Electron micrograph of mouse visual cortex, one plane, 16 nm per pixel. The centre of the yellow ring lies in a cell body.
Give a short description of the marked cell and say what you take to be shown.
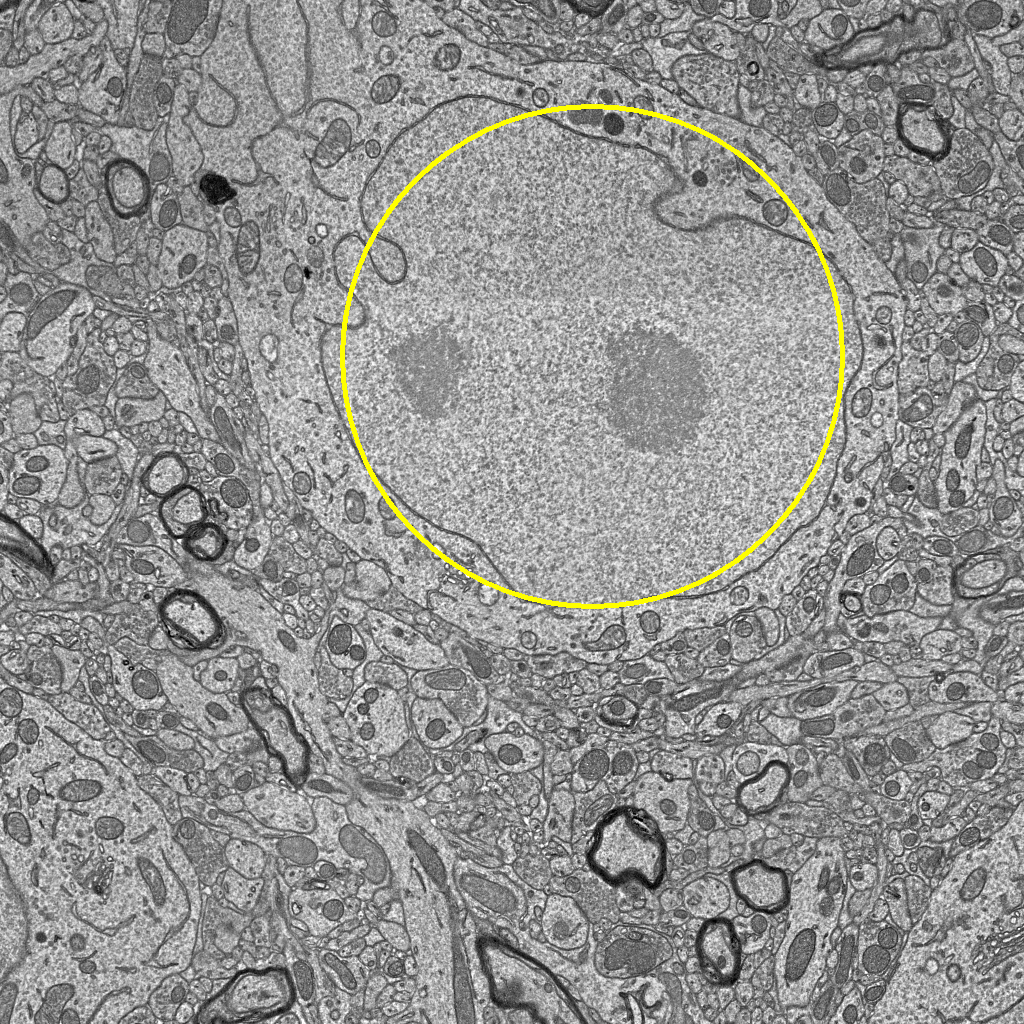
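Around the ring's centre lies a mitochondria-free pale region, its thin dark boundary close to the ring on most sides. The right-hand dark patch is the larger. A finger-like fold indents the upper-right outline, holding a small dark round body. This is an excitatory neuron.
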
